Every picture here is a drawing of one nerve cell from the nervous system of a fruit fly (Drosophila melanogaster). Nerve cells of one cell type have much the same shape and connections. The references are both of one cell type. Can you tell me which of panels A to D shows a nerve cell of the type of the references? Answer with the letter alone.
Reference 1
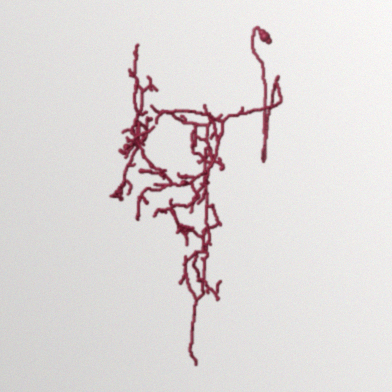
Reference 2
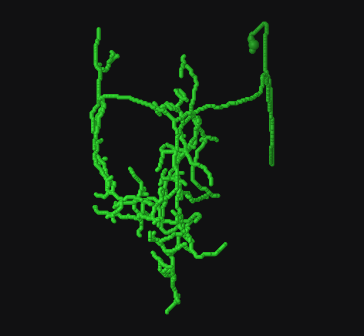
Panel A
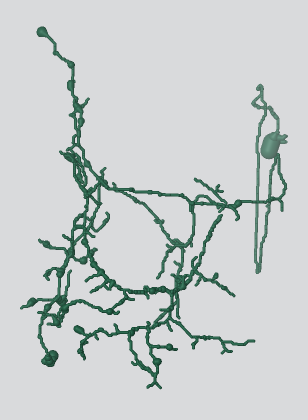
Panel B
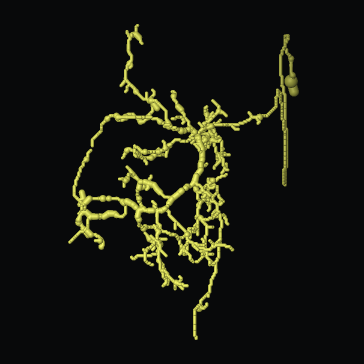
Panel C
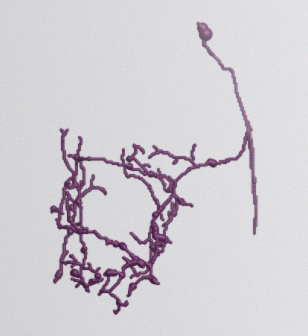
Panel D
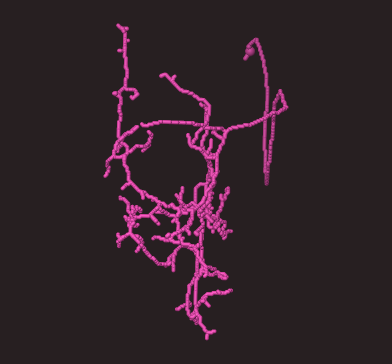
D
